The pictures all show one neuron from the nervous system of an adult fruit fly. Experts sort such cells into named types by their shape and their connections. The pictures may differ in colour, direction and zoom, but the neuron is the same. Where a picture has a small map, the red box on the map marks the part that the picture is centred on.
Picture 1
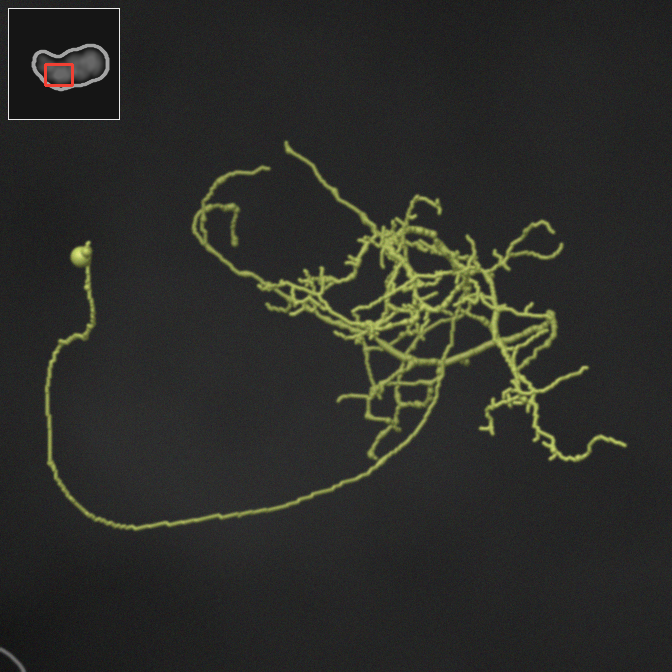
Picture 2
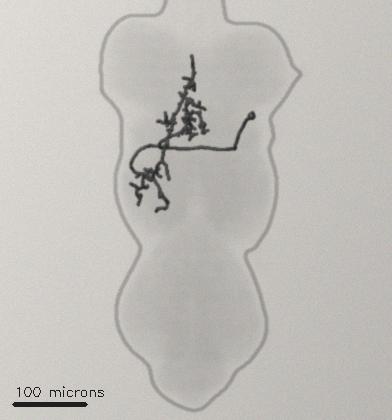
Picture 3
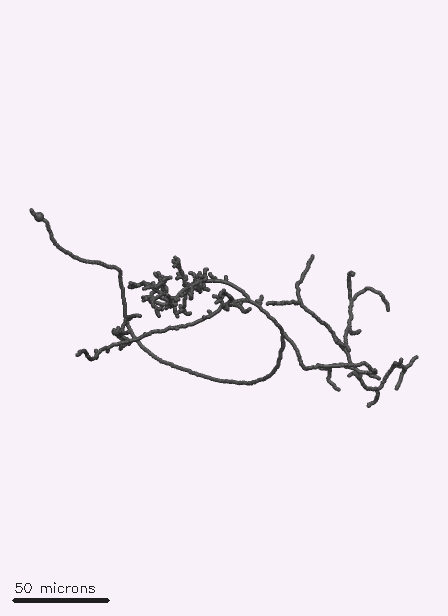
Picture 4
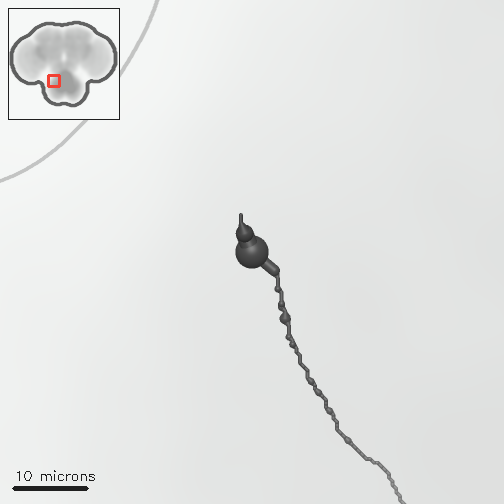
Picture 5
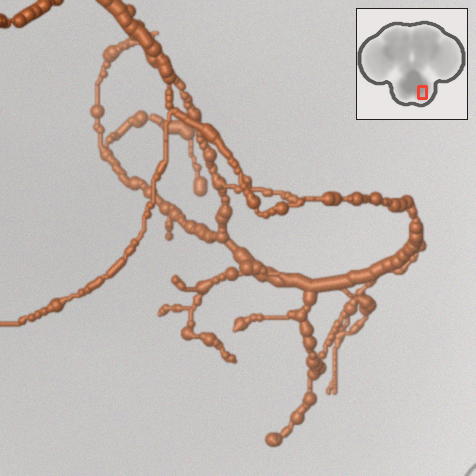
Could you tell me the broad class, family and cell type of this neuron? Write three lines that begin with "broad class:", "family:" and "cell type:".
broad class: nerve-cord intrinsic neuron
family: hemilineage 01A
cell type: IN01A050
